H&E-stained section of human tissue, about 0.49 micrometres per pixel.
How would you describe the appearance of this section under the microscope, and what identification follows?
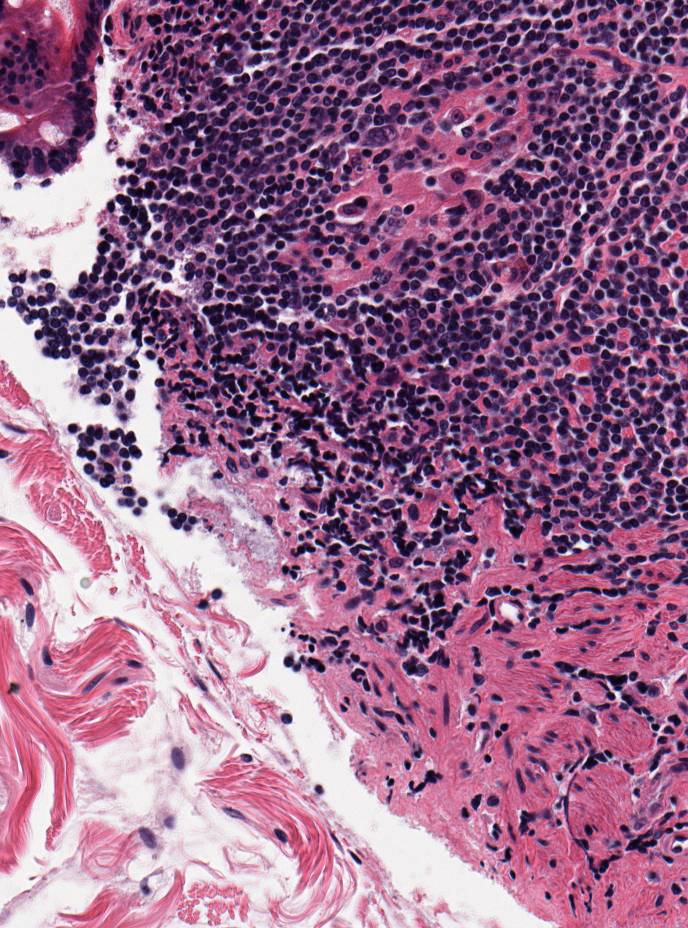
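Closely packed small round cells form a dense sheet in the upper and right field. Most are lymphocytes: small, round, dark nuclei, very scant cytoplasm. Within it, upper-central pale pink patches hold larger cells with paler oval nuclei and more eosinophilic cytoplasm. Name: terminal ileum.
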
